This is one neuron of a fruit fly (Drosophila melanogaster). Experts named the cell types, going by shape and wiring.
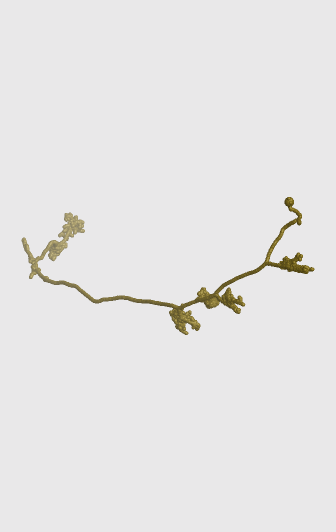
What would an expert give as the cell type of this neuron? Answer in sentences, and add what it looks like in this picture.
Its cell type is AN05B102c. Its broad class is ascending neuron. As drawn here it is wider than it is tall.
